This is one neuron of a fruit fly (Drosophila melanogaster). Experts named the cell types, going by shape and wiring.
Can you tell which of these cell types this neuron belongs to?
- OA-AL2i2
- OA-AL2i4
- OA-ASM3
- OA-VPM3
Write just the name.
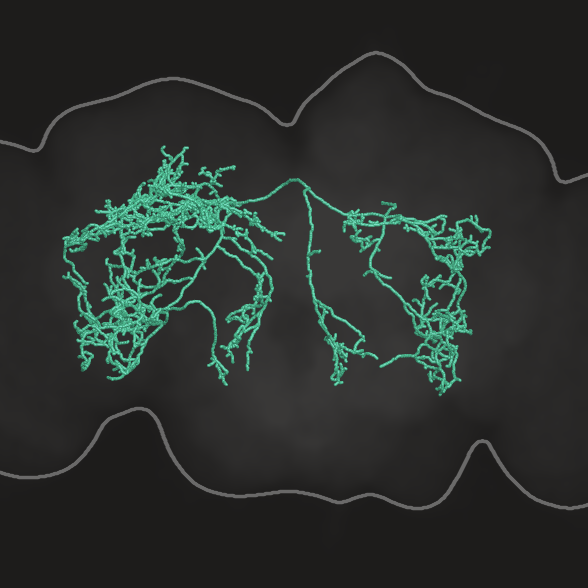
OA-ASM3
